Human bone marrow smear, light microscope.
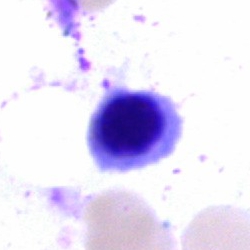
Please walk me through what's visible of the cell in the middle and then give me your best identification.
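Notice first where the nucleus sits: off-centre, toward the upper left of the cell. Its chromatin stains a dense, dark purple all the way through. Around it, blue cytoplasm forms a rim, widest on the right and lower sides. This cell is an erythroblast.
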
